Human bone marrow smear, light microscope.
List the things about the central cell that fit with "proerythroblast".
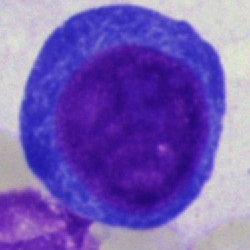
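Sure, that's a proerythroblast. Its outline is roughly round. The cytoplasm is a deep, intense blue, and it makes a moderate rim running right around the nucleus. The chromatin is purple and fairly fine, with no coarse dark blocks in it.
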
